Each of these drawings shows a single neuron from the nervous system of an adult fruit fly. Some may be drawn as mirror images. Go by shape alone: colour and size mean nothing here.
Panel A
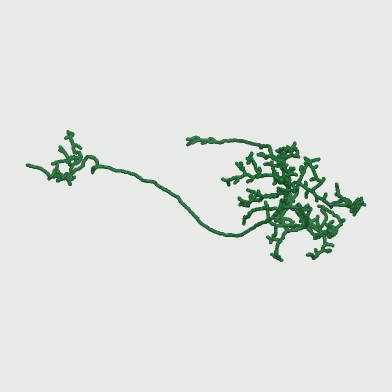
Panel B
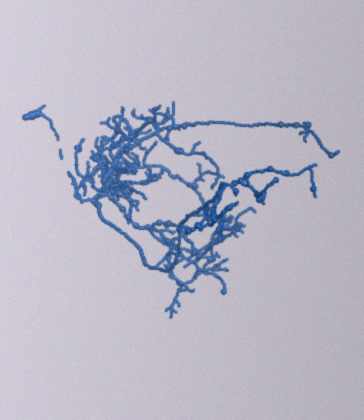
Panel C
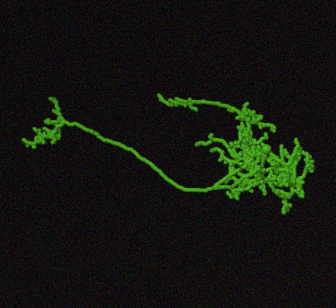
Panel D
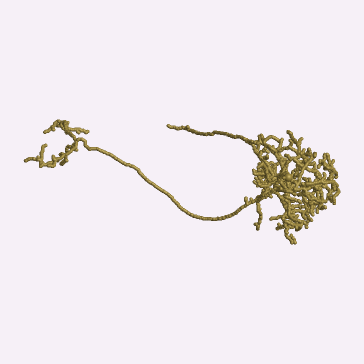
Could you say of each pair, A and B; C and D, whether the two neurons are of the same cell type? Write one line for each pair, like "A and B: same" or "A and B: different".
A and B: same
C and D: different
